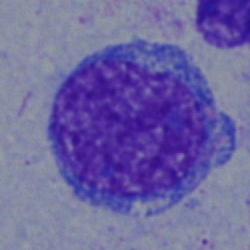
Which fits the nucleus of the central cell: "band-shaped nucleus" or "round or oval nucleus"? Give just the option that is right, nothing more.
Round or oval nucleus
